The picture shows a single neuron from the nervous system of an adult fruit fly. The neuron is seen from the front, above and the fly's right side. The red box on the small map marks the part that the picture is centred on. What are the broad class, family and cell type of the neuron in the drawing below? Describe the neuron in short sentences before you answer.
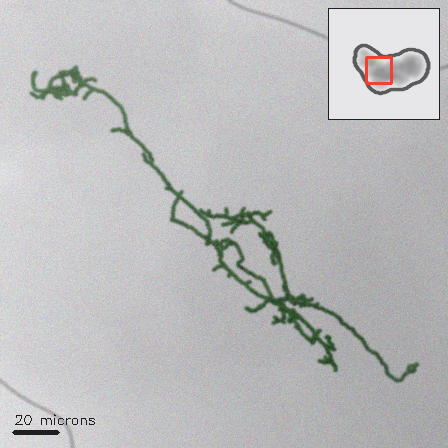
Its cell body lies at the lower right of the picture. By the scale bar it is about 180 microns wide in this view. It is a nerve-cord intrinsic neuron. Its family is hemilineage 06B. It is of cell type IN06B082.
